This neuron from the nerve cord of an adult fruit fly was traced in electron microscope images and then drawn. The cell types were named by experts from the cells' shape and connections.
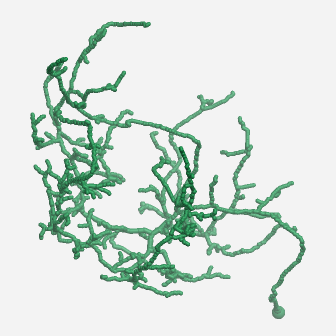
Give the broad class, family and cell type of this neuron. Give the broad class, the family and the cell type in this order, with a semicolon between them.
nerve-cord intrinsic neuron; hemilineage 04B; IN04B052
